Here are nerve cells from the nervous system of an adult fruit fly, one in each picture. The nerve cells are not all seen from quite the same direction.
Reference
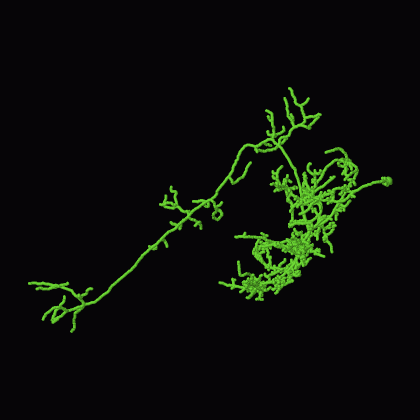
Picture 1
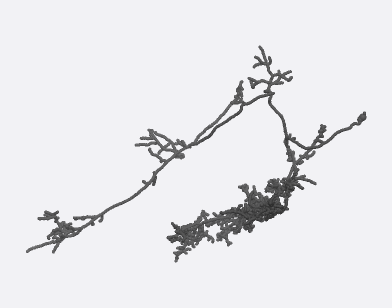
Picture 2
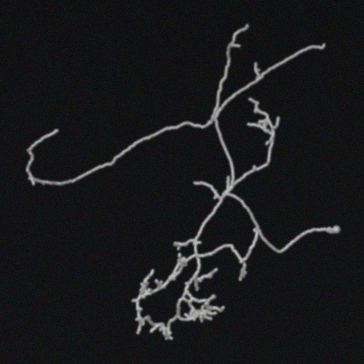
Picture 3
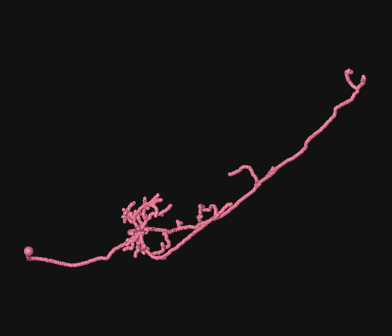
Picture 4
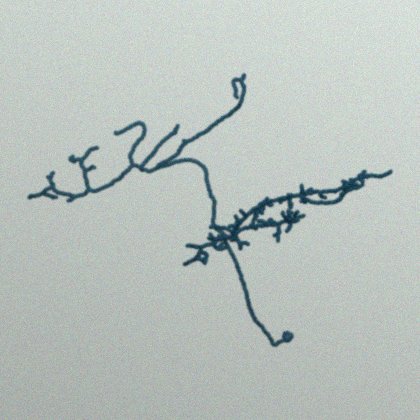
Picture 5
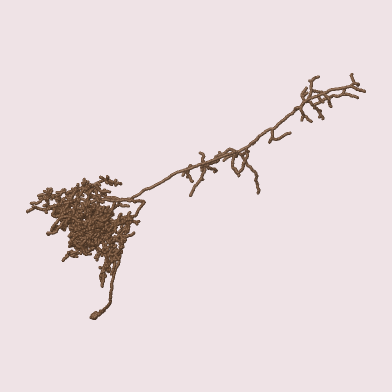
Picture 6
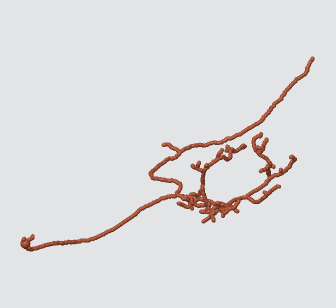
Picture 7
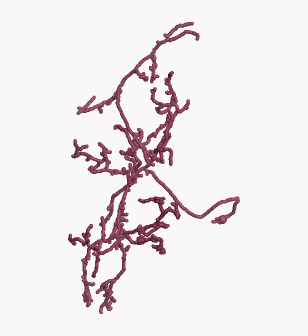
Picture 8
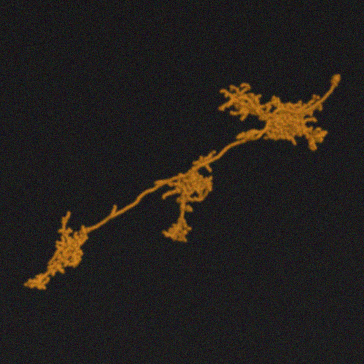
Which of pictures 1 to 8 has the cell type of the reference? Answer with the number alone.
1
